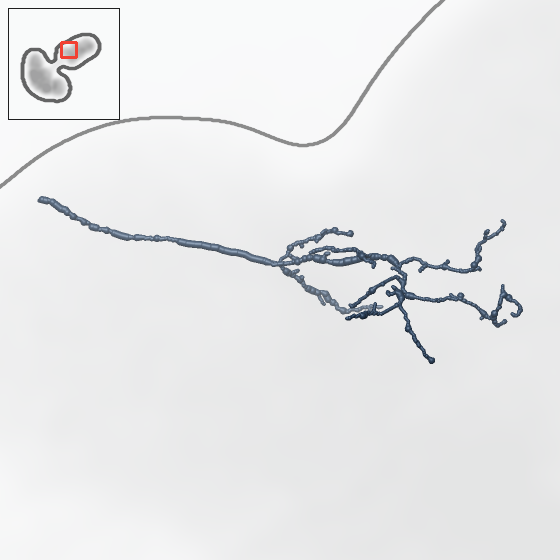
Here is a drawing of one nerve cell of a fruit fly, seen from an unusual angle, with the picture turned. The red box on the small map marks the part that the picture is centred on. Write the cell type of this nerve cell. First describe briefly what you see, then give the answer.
It lies in the nerve cord. No cell body is drawn. This is a sensory neuron entering the nerve cord. Its cell type is SNpp62.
